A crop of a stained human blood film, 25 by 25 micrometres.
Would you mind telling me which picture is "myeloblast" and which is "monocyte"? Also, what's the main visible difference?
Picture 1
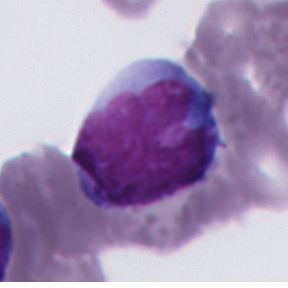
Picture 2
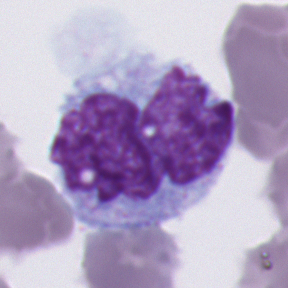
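Take picture 1 first: that is the myeloblast, and picture 2 is the monocyte. See how much of the myeloblast its nucleus takes up, about 80% of the cell's area, leaving only pale blue cytoplasm with no granules you can make out.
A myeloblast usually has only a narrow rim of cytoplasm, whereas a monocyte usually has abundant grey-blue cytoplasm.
Now turn to the monocyte: its outline is roughly round, and its pale greyish-blue cytoplasm is scattered with fine purplish granules.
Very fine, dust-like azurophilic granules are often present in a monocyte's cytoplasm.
Its nucleus lies as two large lobes side by side, the chromatin dark purple and mottled with darker and lighter patches, and you'll notice two small clear white spots inside it.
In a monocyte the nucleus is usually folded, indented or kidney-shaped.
Back in picture 1, a tiny pointed tag sticks out from the myeloblast's right edge, and pale lilac red cells press against it on both the left and the right.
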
